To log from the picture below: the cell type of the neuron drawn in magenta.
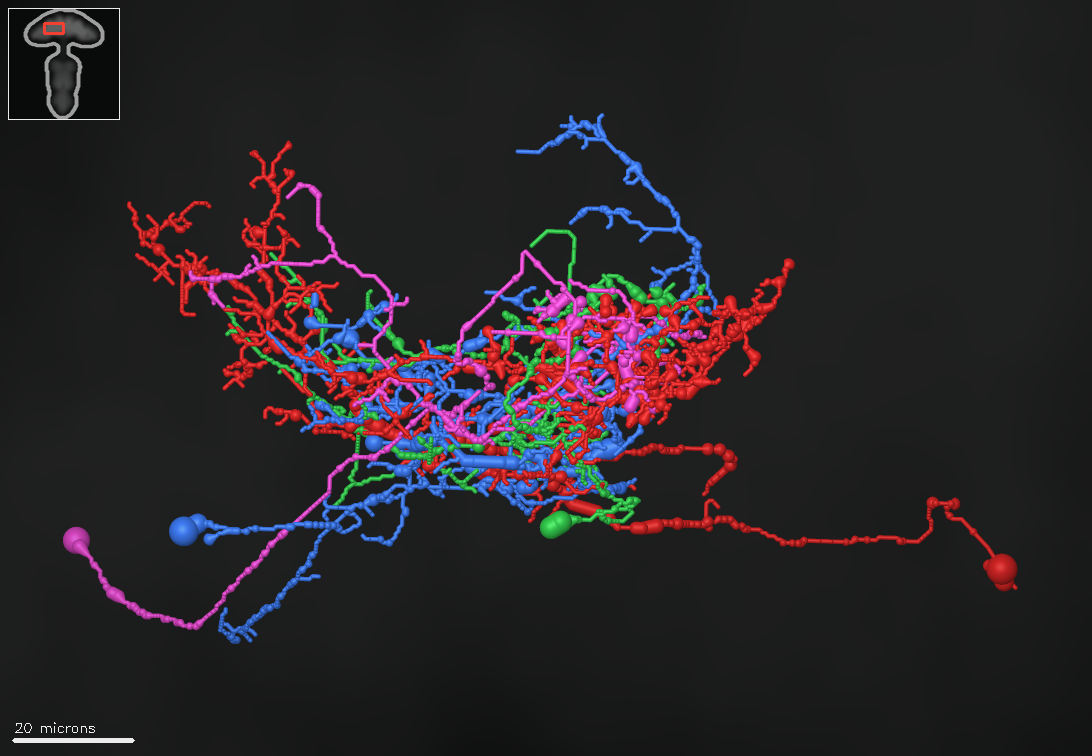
CB1178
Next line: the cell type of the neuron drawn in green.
CB1281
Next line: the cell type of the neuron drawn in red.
SLP387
